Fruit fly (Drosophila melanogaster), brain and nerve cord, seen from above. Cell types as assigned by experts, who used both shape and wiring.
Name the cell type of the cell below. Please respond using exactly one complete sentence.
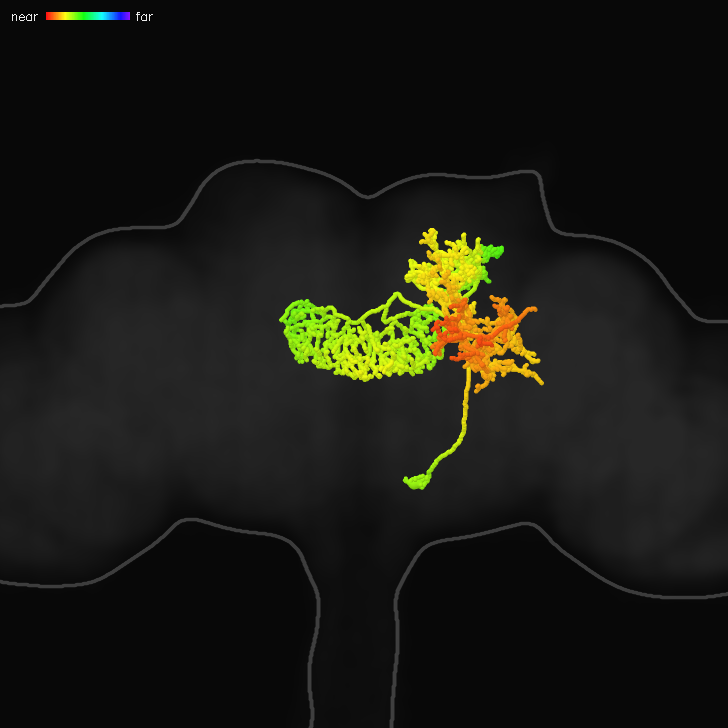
What this neuron is, by cell type, is FB5AB.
